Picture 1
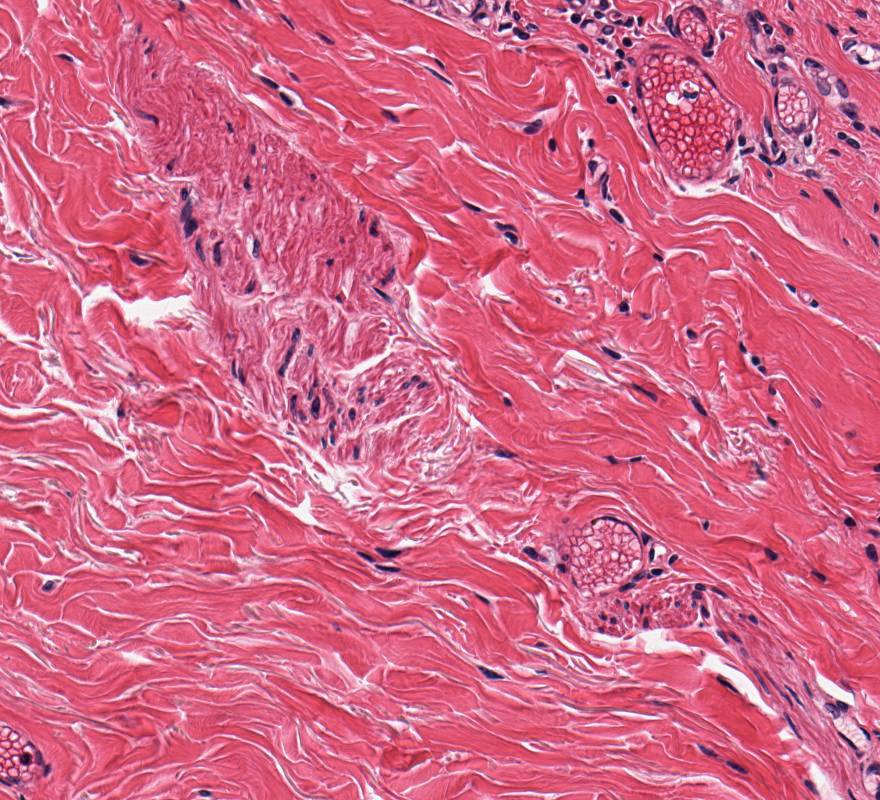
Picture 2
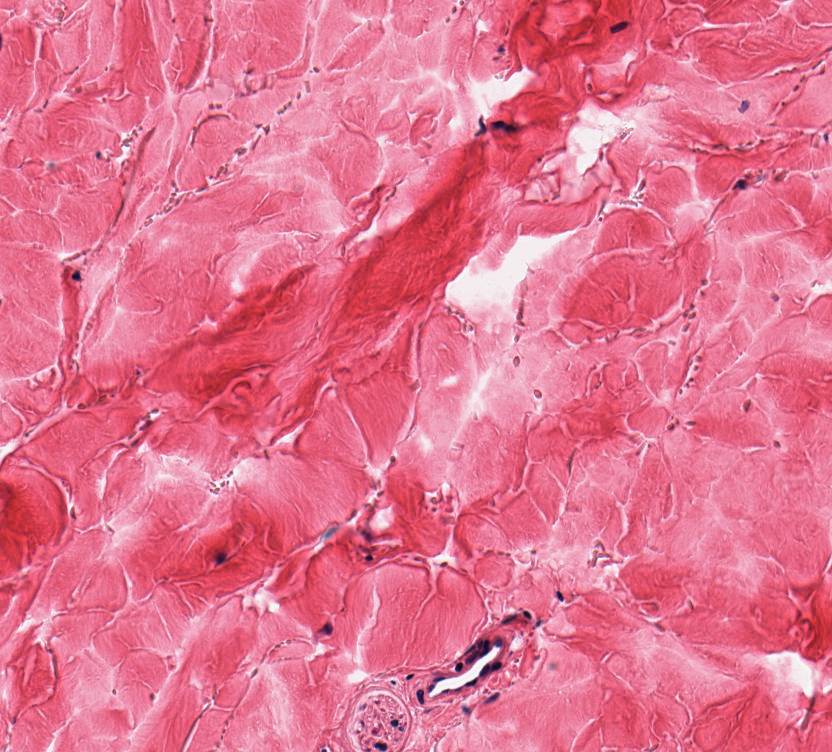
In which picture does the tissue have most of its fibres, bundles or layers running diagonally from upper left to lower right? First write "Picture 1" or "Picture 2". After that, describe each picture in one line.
Picture 1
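Picture 1: Most of the field is filled by dense, wavy, bright pink collagen bundles running mainly from upper left to lower right.
Picture 2: A band of more deeply eosinophilic fibres runs diagonally from the left of centre up toward the upper right.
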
